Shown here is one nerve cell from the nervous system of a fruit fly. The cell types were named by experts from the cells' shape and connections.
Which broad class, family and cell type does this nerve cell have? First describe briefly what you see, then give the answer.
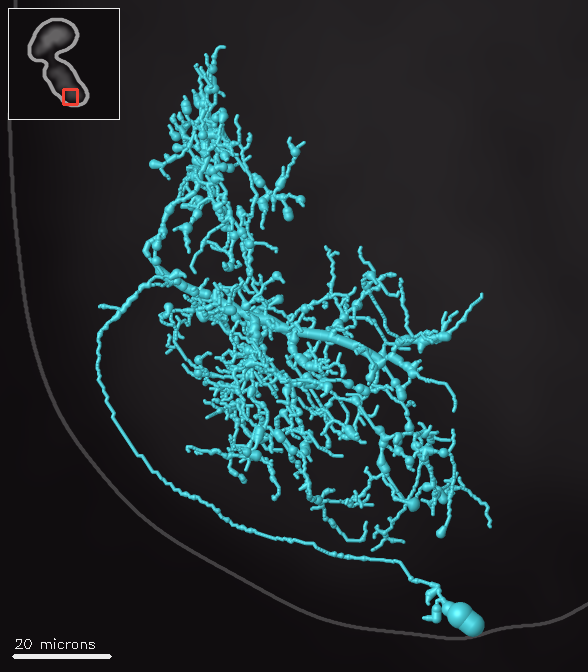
The cell body can be seen at the lower right of the picture. By the scale bar it is about 120 microns tall in this view. The picture shows more than a hundred branch ends. It is a nerve-cord intrinsic neuron. The family is hemilineage 16B. Its cell type is IN16B041.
